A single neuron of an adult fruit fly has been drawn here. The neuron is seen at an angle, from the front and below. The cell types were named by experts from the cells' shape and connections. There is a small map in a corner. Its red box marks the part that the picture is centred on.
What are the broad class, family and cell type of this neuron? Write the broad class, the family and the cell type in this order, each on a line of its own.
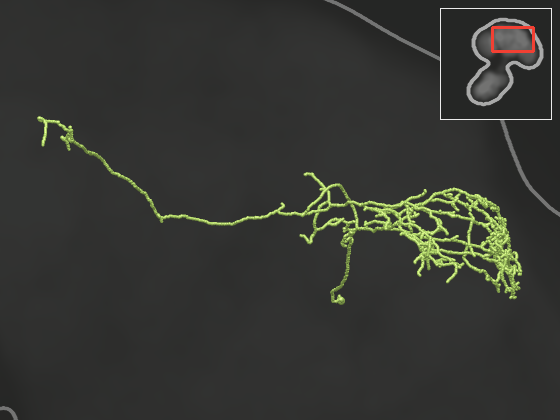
central-brain intrinsic neuron
hemilineage DL1_ventral
CB1995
